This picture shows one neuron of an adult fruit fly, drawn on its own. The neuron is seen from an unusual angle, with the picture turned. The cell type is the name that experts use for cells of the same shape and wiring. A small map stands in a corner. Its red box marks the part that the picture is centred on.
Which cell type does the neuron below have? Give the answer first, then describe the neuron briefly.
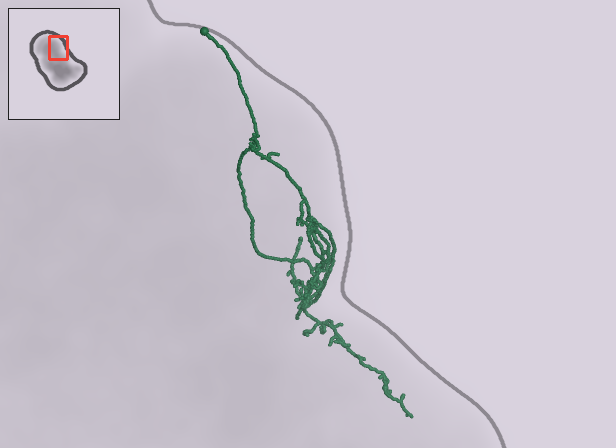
The cell type is SMP220. It is a central-brain intrinsic neuron. As drawn here it is taller than it is wide.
